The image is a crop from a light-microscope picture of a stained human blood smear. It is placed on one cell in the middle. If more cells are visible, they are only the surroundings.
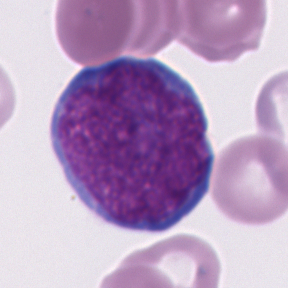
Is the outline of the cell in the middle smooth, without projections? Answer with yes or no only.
Yes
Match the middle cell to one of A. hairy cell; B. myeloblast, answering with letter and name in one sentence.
Option B correctly names the cell in the middle as a myeloblast.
